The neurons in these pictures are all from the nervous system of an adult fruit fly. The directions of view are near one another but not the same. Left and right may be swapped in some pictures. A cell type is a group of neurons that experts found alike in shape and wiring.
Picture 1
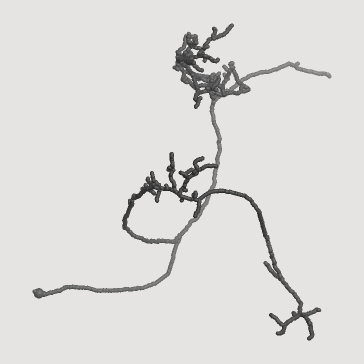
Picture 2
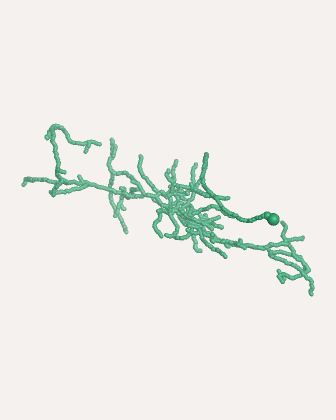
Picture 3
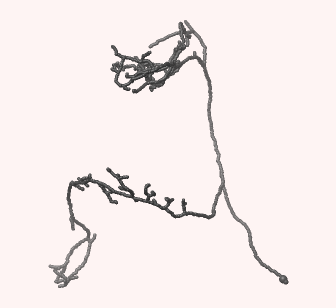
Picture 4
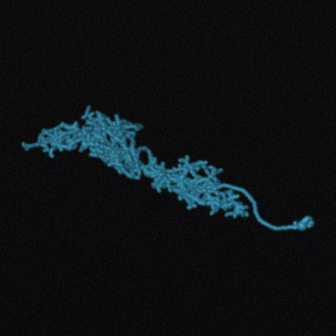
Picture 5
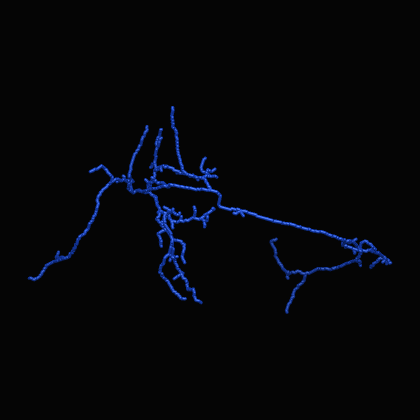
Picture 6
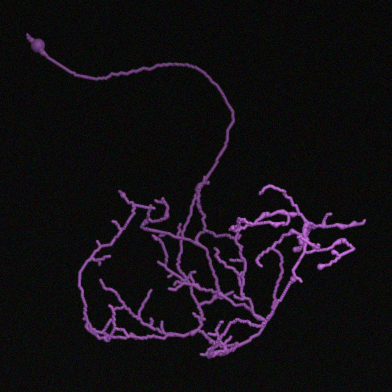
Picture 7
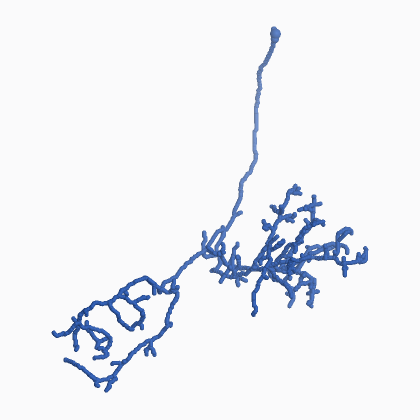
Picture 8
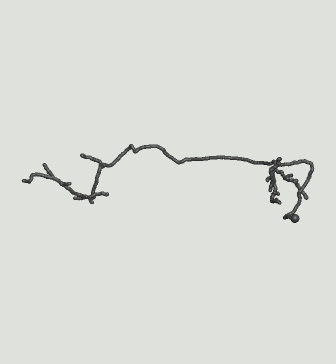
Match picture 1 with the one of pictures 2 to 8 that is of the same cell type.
Picture 3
